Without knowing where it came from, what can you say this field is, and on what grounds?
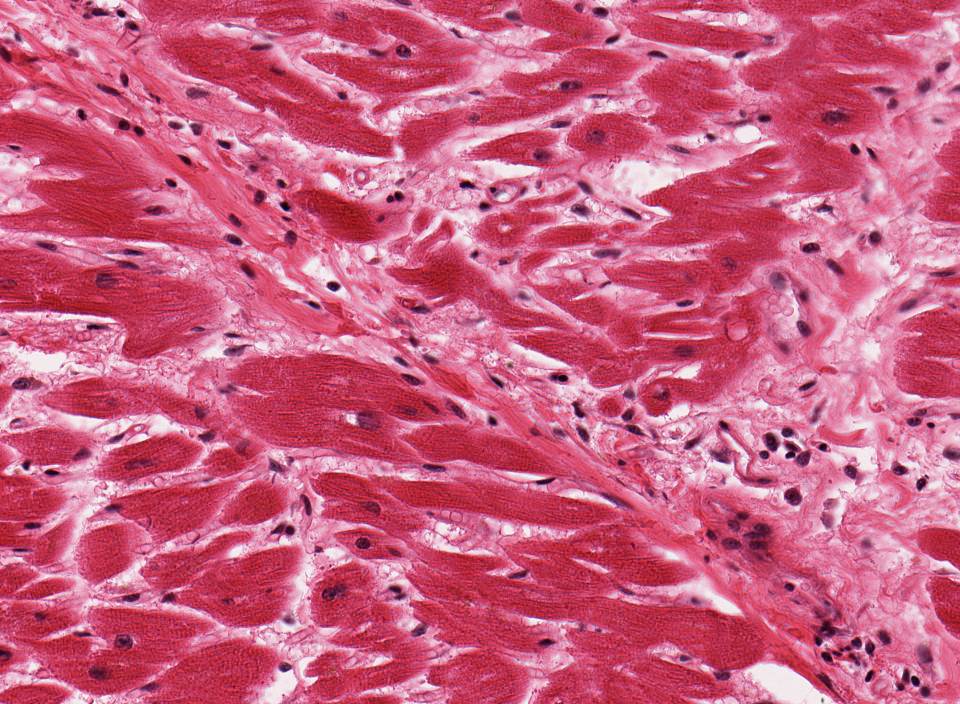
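Myocardium is the main tissue in the field. Cardiac muscle cells, cut lengthwise and obliquely in interlacing bundles, fill most of it; they branch and join their neighbours, and their cytoplasm is deeply and evenly eosinophilic.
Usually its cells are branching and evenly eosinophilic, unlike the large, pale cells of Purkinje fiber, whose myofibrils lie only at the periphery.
A band of pale pink loose connective tissue with elongated nuclei crosses diagonally from upper left to lower right.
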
